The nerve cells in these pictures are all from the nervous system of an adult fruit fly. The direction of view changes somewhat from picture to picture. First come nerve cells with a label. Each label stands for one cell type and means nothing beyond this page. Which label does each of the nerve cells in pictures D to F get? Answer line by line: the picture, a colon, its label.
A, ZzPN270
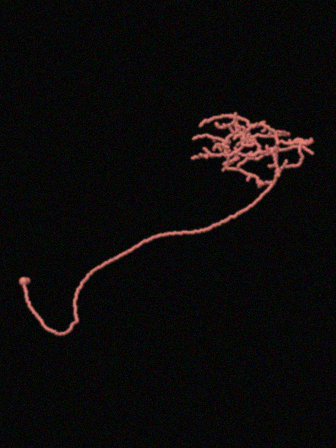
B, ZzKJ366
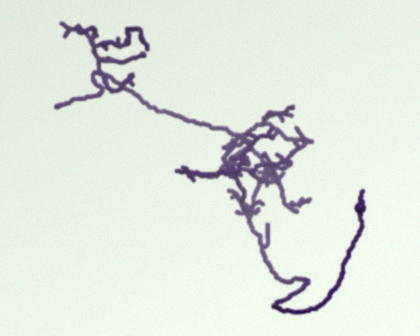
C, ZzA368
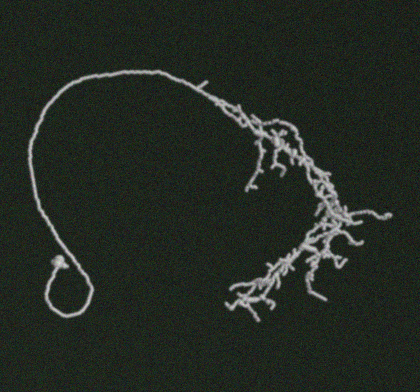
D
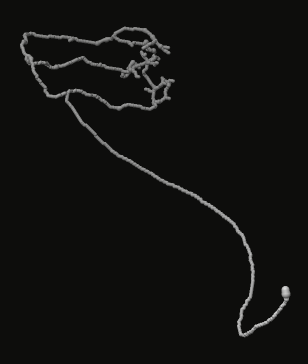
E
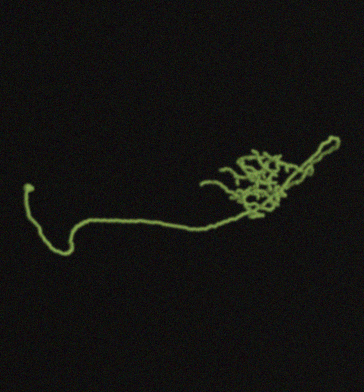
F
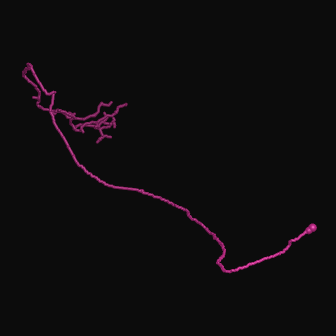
D: ZzPN270
E: ZzPN270
F: ZzPN270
